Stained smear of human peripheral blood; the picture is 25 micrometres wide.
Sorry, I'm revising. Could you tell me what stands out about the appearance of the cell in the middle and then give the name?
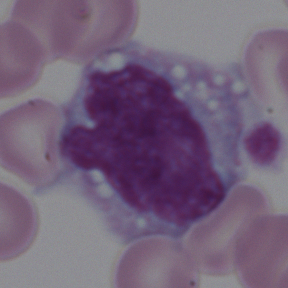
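First, the cell outline is irregular rather than smoothly round. Second, the nucleus is irregular and folded, with a notch on its left side. Third, its chromatin has a fine texture, not coarse clumps. Fourth, many small clear vacuoles sit in the cytoplasm, most numerous at the upper right. The cell is a monocyte.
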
